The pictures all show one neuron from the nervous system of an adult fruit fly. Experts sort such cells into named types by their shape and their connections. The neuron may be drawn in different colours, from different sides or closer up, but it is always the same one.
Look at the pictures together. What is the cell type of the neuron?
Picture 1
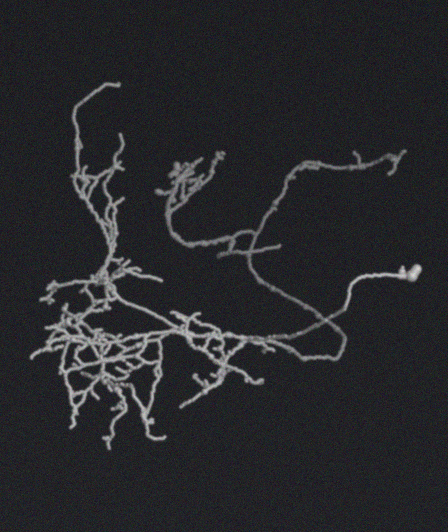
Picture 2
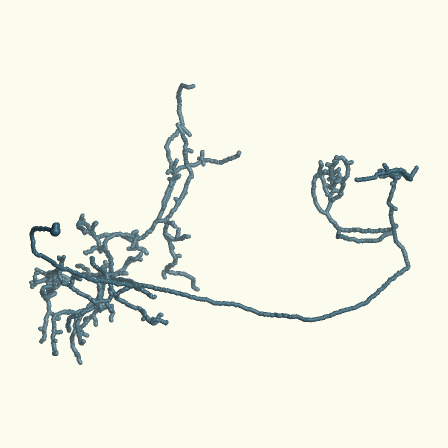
AVLP496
